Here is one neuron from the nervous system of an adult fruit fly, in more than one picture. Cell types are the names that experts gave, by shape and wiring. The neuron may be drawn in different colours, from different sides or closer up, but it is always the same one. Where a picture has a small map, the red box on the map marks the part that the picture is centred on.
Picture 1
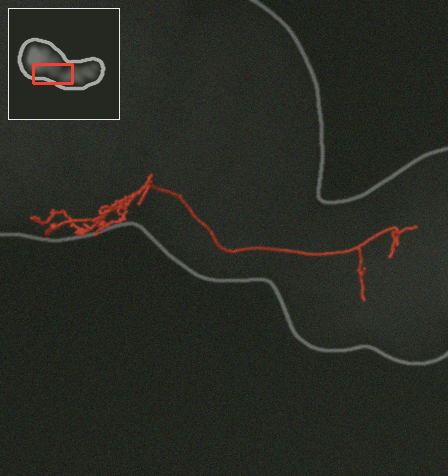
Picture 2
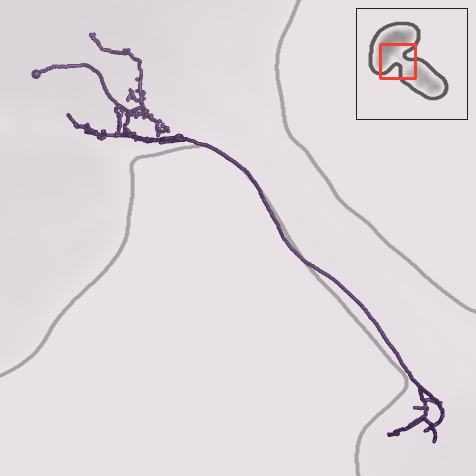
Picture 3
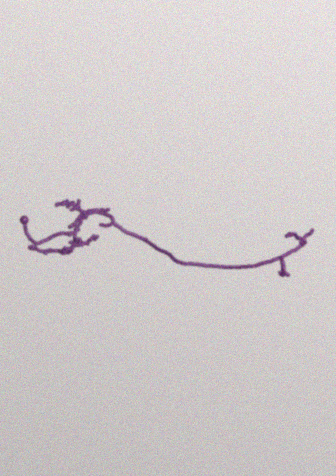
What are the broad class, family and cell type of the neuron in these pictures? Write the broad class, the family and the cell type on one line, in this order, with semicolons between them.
descending neuron; hemilineage MX12; DNge020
